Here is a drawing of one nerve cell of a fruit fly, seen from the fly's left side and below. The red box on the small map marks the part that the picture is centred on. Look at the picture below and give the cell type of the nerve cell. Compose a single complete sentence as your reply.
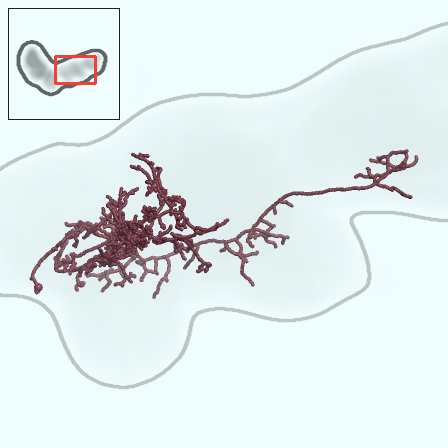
The nerve cell here is of the cell type IN07B012.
